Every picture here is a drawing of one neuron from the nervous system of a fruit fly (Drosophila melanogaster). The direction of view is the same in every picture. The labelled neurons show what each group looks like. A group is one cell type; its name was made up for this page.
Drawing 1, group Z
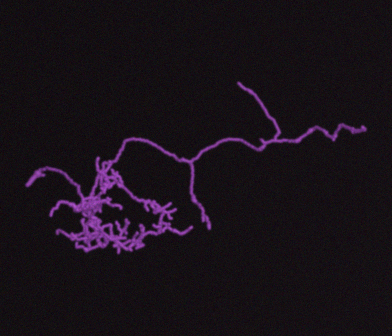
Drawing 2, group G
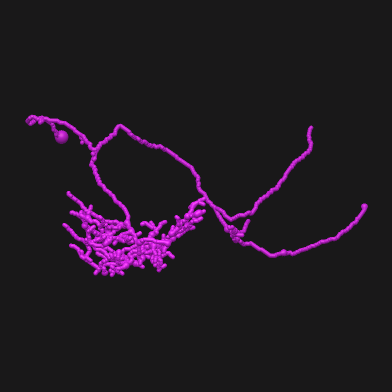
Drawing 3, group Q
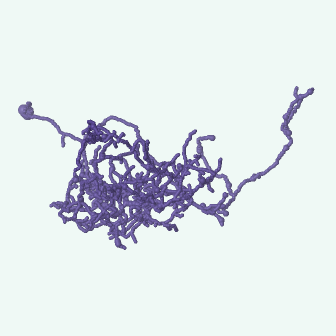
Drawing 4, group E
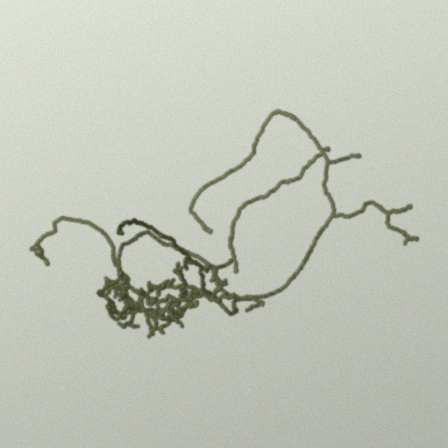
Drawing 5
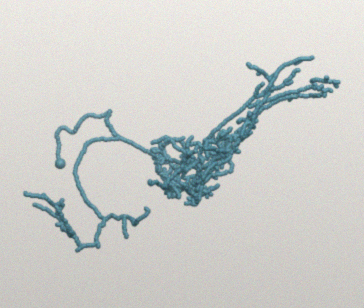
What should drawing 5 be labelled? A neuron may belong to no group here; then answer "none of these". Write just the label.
group Q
